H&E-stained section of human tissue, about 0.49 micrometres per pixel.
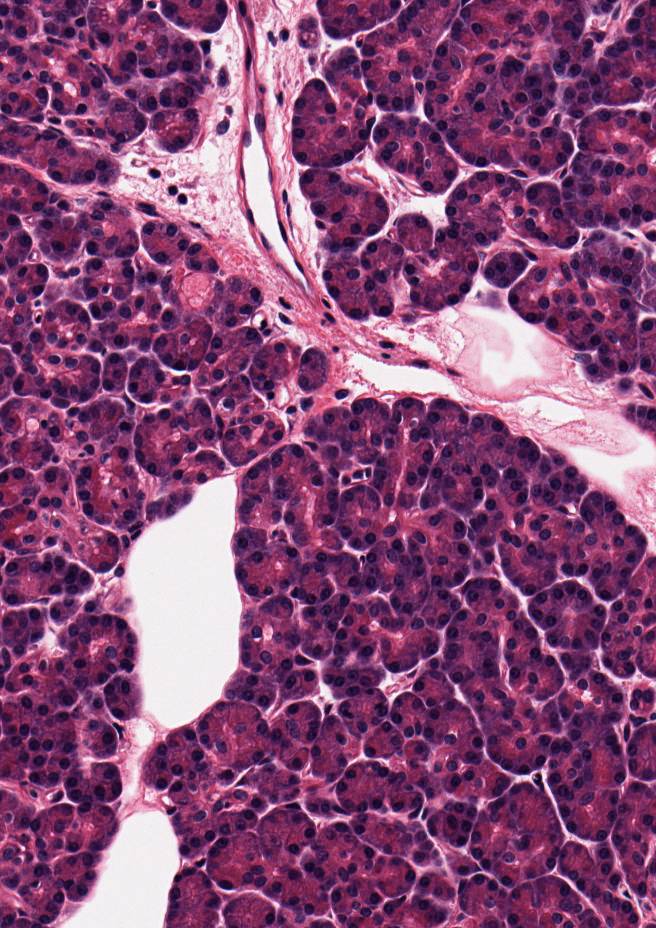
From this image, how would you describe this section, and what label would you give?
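Closely packed small rounded acini, grouped into lobules, occupy most of the field. In the acinar cells the round nuclei sit toward the base of each cell, away from the acinar centre. Their cytoplasm stains deep pink toward the acinar centre and more purple toward the cell base. In the connective tissue band on the right, a space holds pale pink homogeneous material. This section is pancreas.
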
